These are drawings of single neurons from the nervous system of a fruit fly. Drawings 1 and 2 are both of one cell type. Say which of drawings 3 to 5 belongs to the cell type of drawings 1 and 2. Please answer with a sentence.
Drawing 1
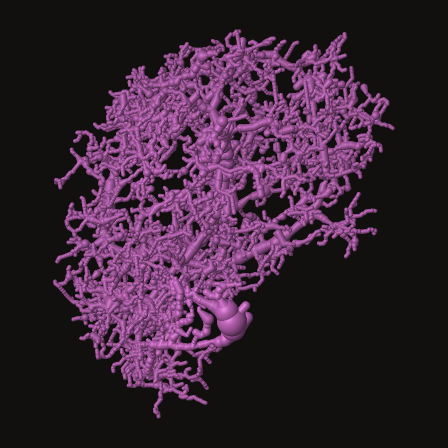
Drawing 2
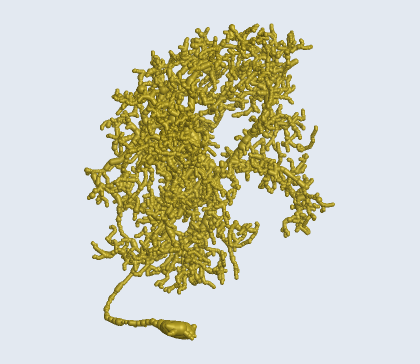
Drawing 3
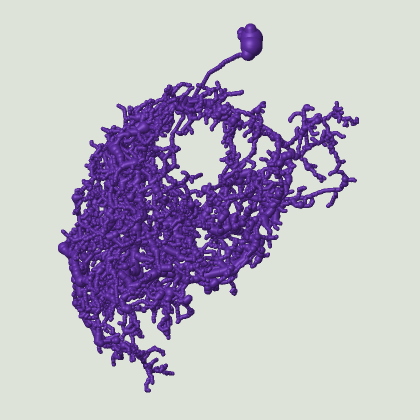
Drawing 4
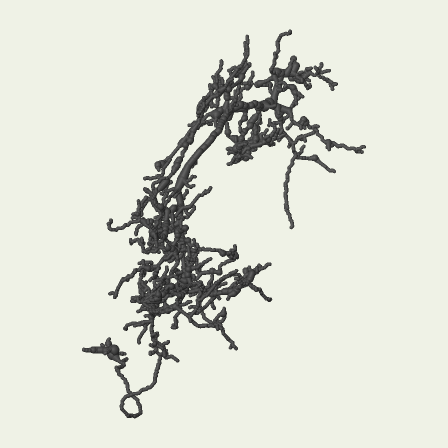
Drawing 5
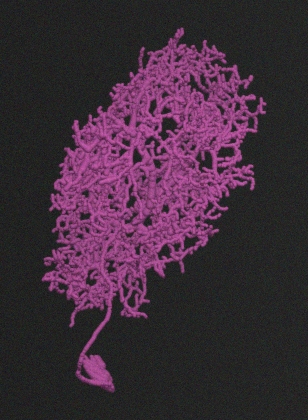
Drawing 5 is of the same cell type.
